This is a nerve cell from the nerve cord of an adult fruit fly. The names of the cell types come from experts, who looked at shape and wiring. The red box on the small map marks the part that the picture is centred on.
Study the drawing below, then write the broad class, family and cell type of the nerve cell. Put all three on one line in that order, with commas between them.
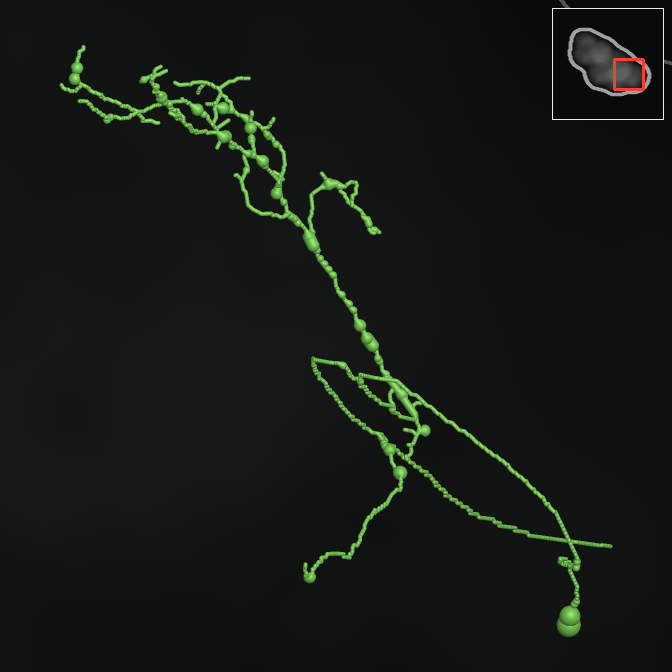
ascending neuron, hemilineage 08B, AN08B113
